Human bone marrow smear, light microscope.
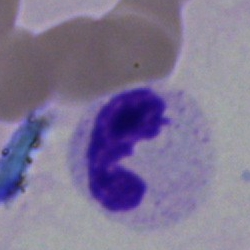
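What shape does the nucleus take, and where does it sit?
It curves into a C with its open side facing right, and it lies toward the left side of the cell.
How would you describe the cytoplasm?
There is plenty of it, pale lilac-grey, with fine purplish granules scattered sparsely through it.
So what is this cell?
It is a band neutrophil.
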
